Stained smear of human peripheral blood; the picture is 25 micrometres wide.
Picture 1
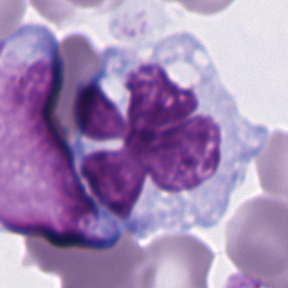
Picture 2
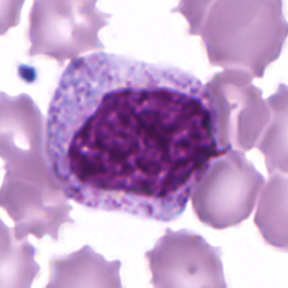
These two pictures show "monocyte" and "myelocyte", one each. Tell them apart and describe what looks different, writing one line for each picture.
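In picture 1 we see a monocyte: No distinct granules are seen in the cytoplasm.
In picture 2 we see a myelocyte: Many fine purple granules are scattered through the cytoplasm.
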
